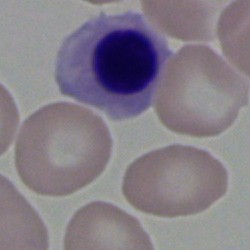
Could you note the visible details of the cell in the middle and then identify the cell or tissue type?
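Toward the right side of this cell lies its nucleus, set off-centre. Its chromatin is very dark purple and densely condensed, with almost no visible texture. The cytoplasm around it is a pale lilac-blue, and it is wider on the left side of the nucleus than on the right. The cell is an erythroblast.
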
